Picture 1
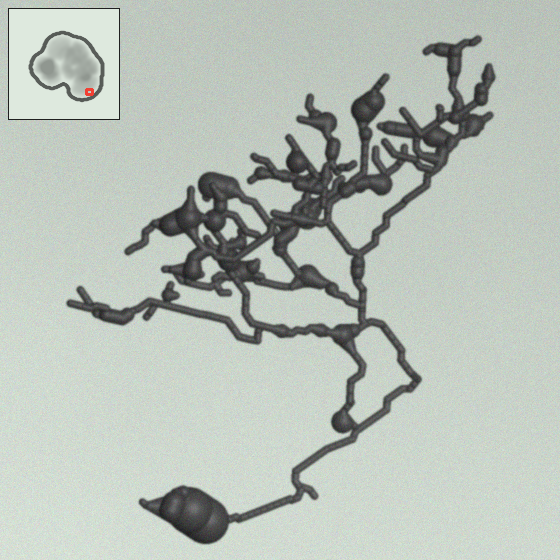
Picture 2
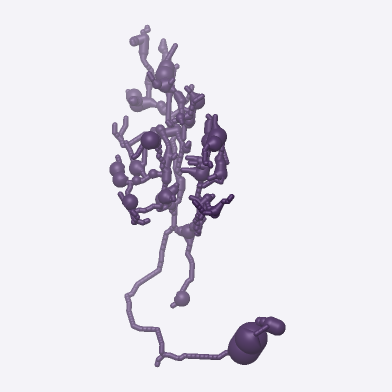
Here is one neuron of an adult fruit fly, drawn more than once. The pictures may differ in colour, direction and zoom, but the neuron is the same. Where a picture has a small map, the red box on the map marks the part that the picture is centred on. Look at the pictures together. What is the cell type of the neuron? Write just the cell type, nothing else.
Dm10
